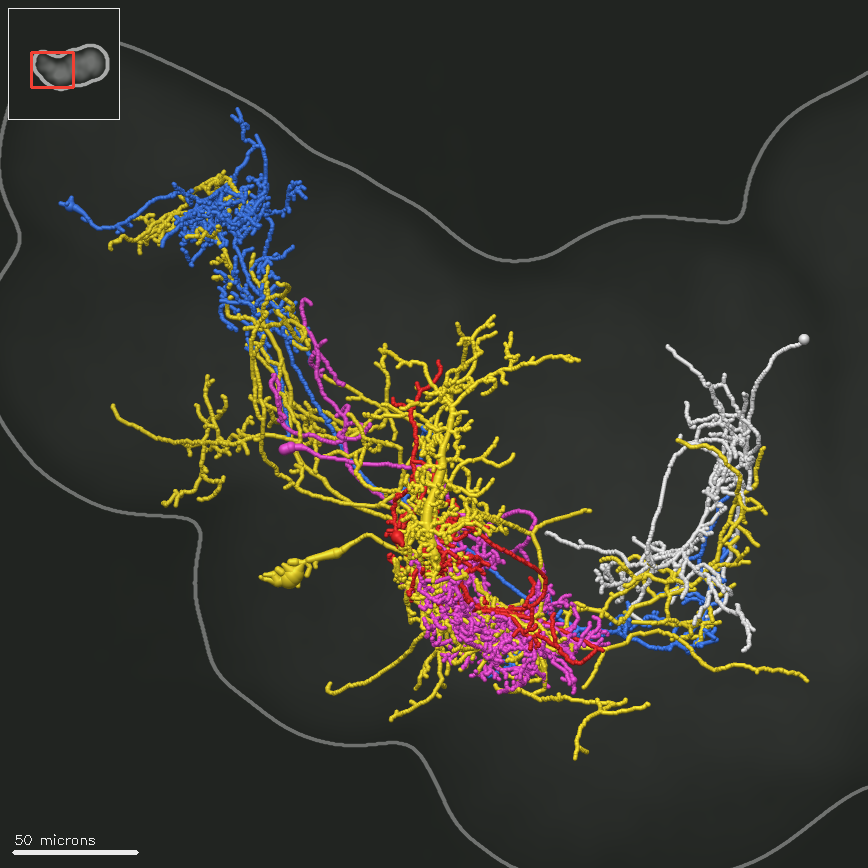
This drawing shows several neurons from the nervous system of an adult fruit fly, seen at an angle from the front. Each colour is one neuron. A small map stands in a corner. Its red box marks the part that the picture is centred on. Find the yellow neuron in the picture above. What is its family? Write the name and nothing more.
hemilineage 05B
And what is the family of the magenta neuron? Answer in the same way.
hemilineage 23B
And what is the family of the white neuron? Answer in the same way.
hemilineage 17A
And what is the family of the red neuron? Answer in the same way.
hemilineage 17A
